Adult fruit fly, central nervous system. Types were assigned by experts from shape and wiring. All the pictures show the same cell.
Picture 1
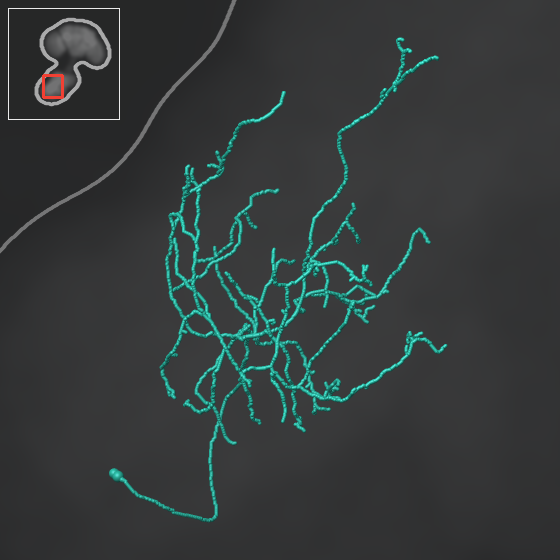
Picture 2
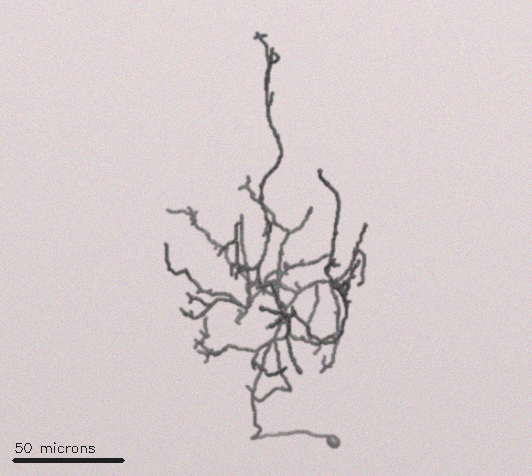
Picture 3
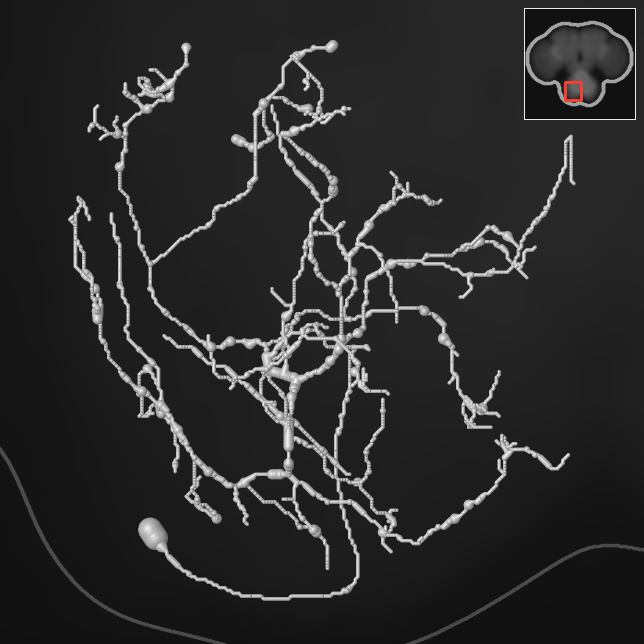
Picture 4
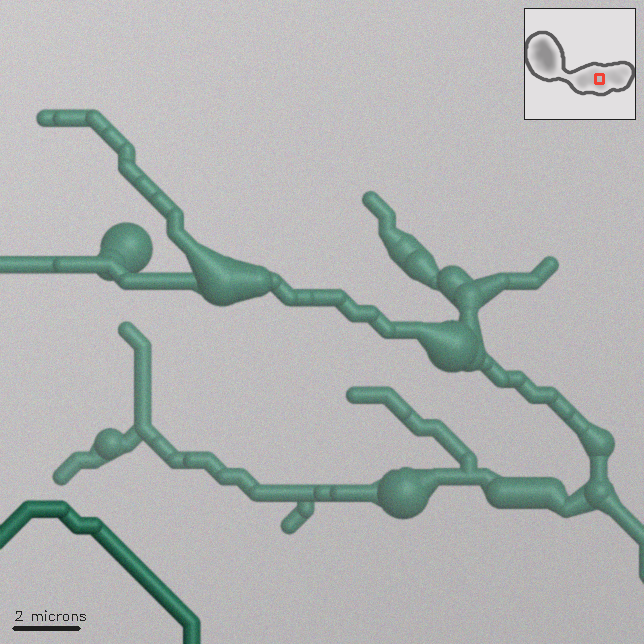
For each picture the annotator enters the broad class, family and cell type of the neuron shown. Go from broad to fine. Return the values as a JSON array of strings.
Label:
["nerve-cord intrinsic neuron", "hemilineage 20A.22A", "IN20A.22A045"]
